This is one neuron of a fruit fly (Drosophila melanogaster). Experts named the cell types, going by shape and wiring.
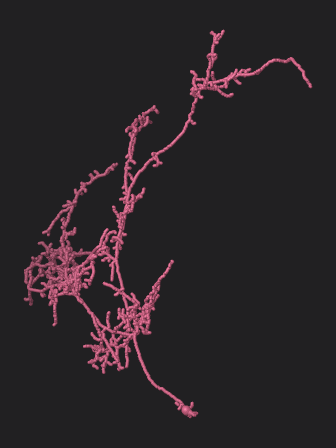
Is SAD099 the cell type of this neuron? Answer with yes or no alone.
no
